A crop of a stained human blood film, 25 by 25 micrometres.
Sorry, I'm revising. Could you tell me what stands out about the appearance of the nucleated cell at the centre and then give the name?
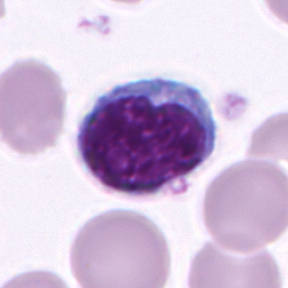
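Nucleus: oval, about 11 by 8 micrometres, shallow notch in the upper edge. Chromatin: dark purple, coarsely clumped. Cell outline: smooth, rounded. Cytoplasm: widest along the upper edge of the cell. Name: plasma cell.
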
